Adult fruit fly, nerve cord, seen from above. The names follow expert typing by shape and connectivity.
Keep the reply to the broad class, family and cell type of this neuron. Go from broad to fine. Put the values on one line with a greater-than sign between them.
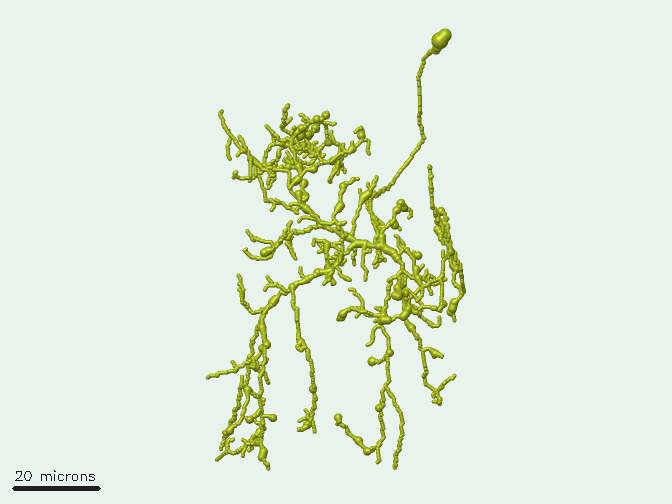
nerve-cord intrinsic neuron > hemilineage 08A > IN08A029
